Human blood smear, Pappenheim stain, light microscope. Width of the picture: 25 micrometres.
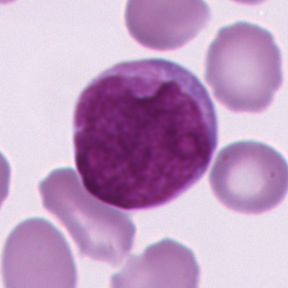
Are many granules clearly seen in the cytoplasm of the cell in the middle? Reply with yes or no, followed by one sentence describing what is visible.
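No. No granules are visible in the cytoplasm.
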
